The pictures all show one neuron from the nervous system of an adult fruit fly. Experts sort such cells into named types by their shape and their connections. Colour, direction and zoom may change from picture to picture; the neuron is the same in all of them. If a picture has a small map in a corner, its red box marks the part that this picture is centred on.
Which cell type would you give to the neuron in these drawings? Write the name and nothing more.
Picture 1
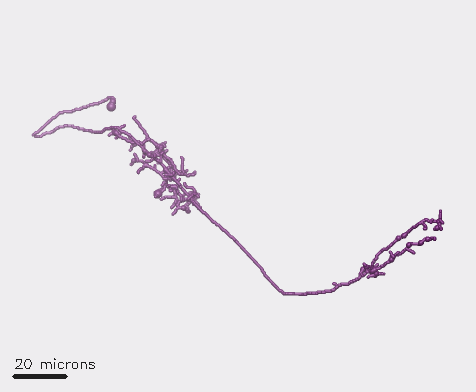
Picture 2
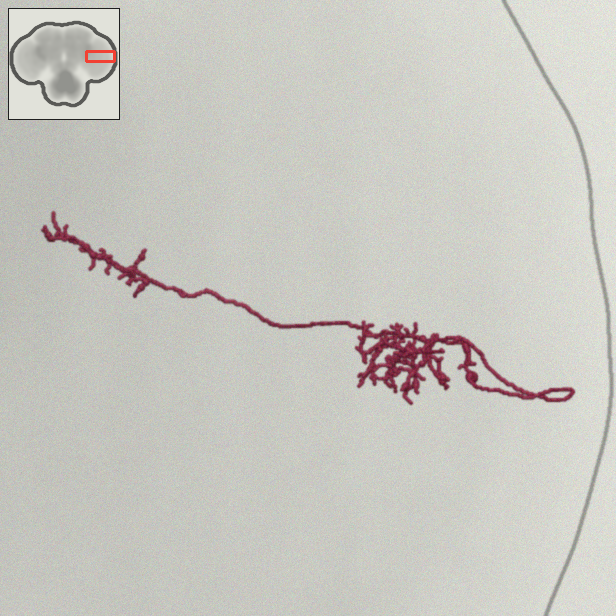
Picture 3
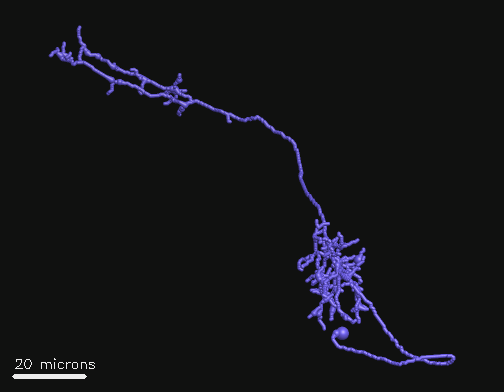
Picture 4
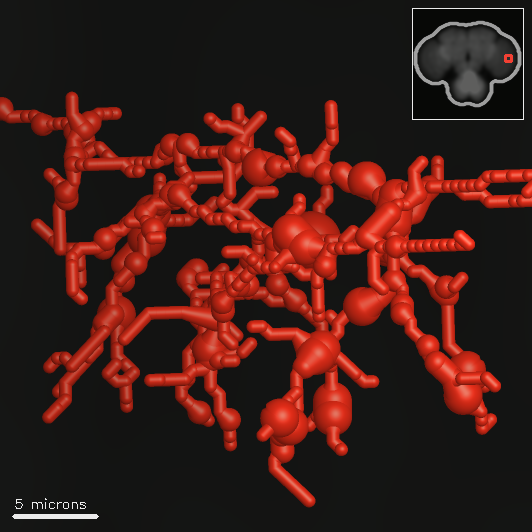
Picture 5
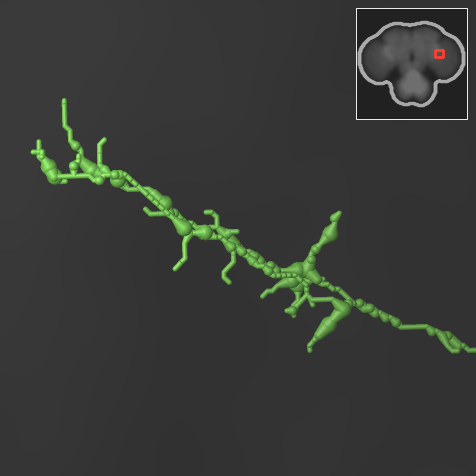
Tm37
